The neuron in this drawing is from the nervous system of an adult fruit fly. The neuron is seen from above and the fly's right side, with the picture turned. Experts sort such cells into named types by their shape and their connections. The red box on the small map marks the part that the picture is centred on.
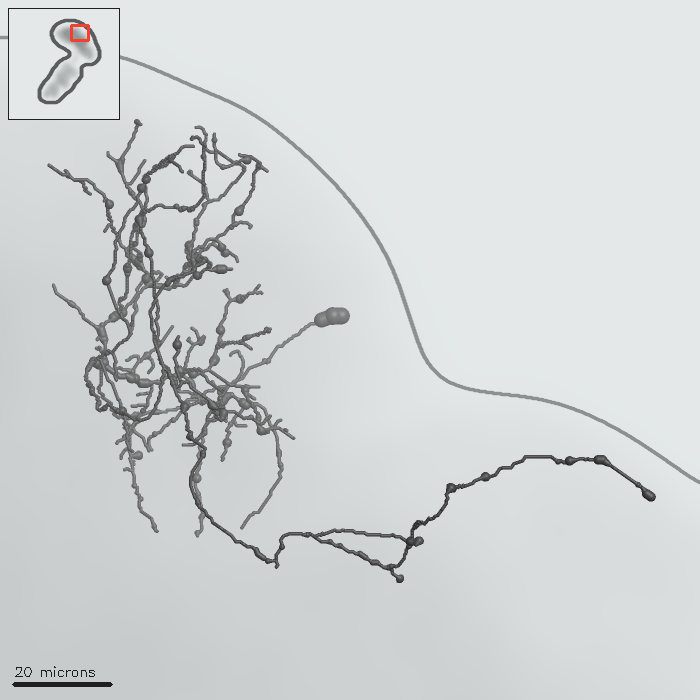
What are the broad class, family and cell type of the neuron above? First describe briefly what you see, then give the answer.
The cell body is in the middle of the picture. From left to right in the picture it spans about 130 microns. The picture shows dozens of branch ends. Its broad class is central-brain intrinsic neuron. The family is hemilineage ALv2. Its cell type is v2LN34A.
